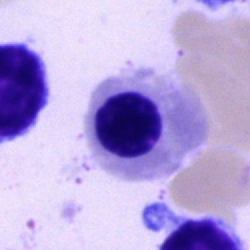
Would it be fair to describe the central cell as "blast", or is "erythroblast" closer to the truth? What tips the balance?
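First, the name: this cell is an erythroblast rather than a blast. Next, the deciding point is the chromatin, which here is dense and dark purple.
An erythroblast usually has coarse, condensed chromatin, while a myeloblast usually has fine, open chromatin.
Last, the remaining features: the outline is roughly round, and the pale blue-grey cytoplasm is broader on the right side of the nucleus than on the left.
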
